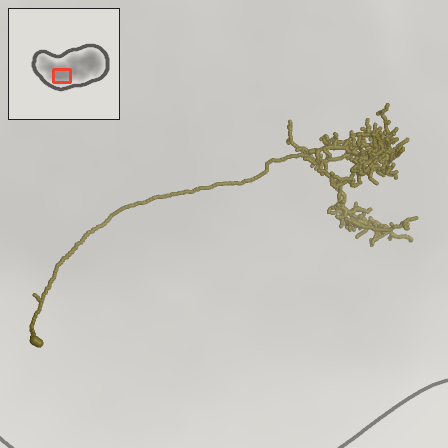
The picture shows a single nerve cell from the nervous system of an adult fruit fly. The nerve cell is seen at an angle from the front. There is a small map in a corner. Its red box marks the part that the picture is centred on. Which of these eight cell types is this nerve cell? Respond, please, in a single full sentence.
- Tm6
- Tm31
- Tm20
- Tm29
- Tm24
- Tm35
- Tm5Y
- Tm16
The cell type designation of this nerve cell is Tm24.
